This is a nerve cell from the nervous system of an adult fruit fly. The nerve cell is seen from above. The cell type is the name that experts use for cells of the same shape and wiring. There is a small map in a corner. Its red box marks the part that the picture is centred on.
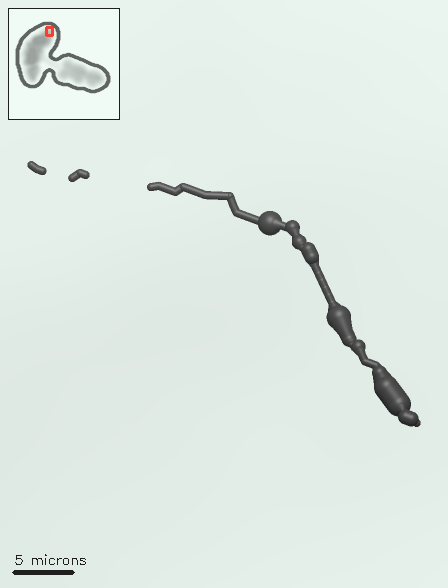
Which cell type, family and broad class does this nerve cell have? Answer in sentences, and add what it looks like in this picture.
Its cell type is R8y. The name of its family is class visual. This is a photoreceptor or other optic-lobe sensory neuron. No cell body is drawn. From left to right in the picture it spans about 35 microns. It has a dozen or fewer branch ends.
